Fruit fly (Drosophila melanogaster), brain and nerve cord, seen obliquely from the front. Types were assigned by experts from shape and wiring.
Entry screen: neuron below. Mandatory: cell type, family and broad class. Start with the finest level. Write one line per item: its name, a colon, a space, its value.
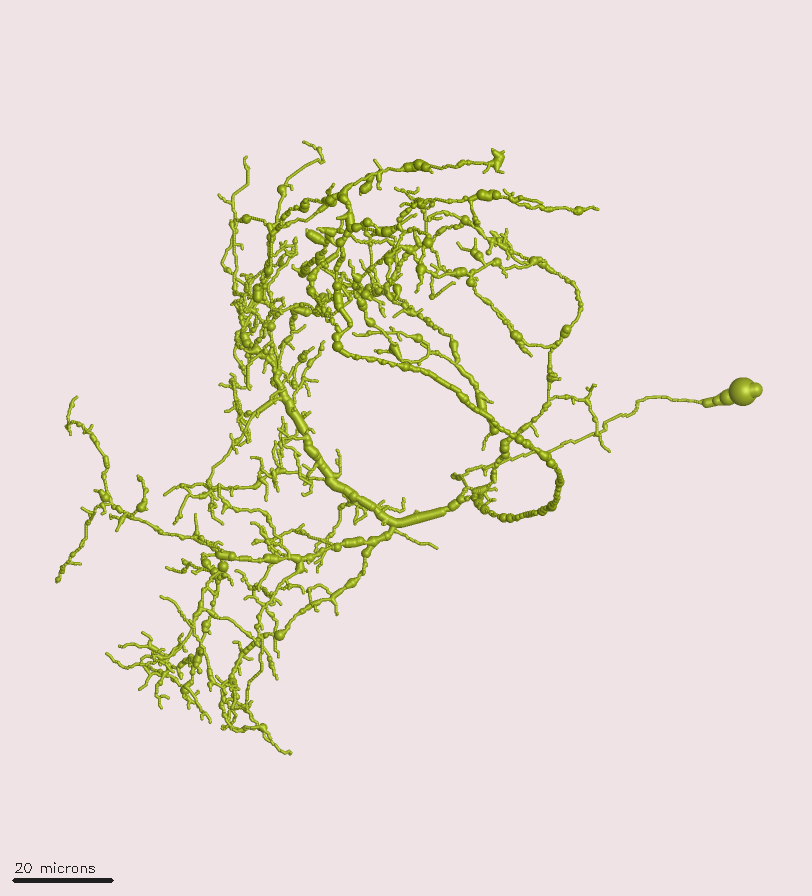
cell type: aIPg10
family: hemilineage VLPl&p1_posterior
broad class: central-brain intrinsic neuron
